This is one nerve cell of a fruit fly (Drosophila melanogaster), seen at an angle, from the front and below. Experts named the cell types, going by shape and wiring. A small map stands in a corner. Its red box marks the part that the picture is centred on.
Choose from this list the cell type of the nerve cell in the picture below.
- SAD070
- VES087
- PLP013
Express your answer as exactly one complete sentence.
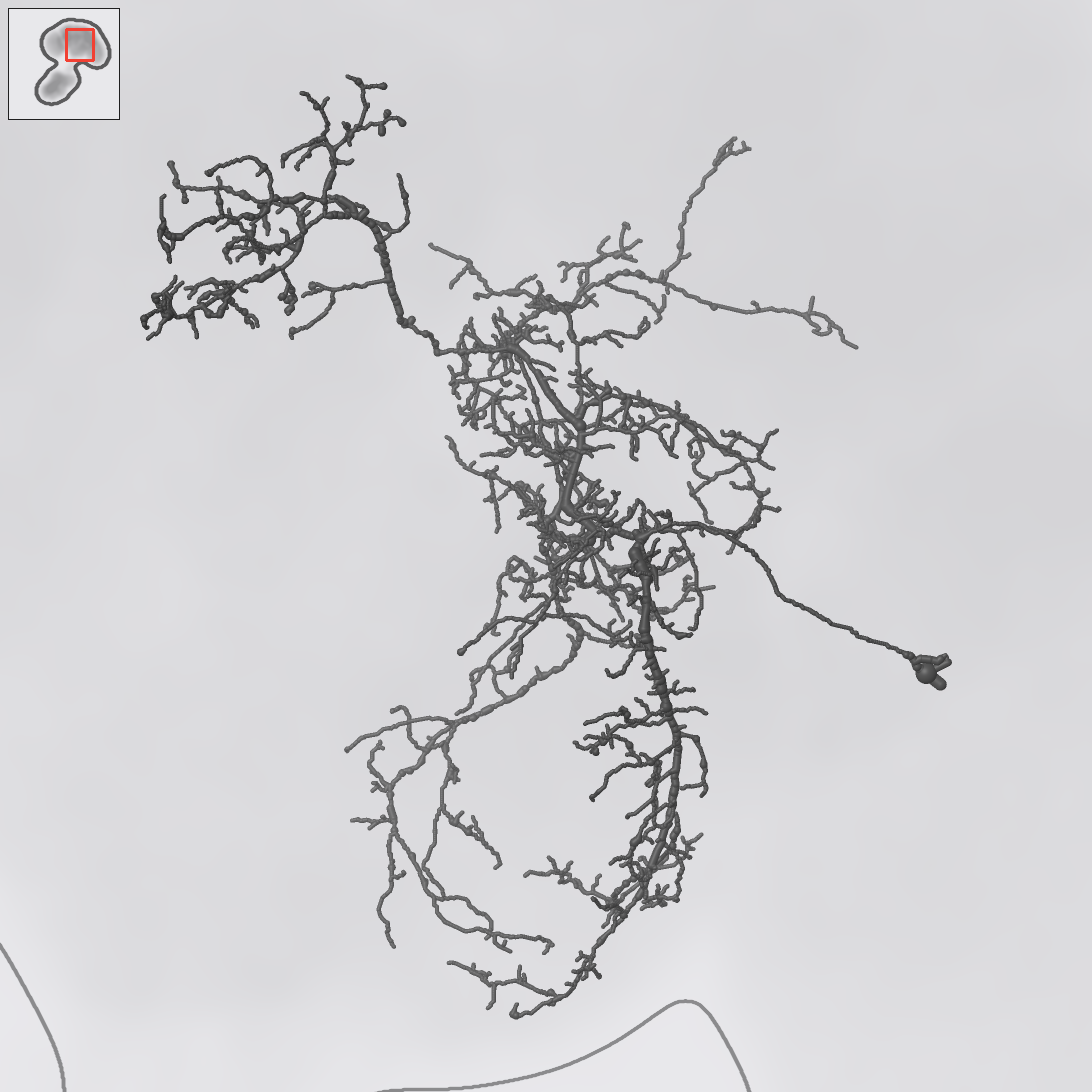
As for cell type, this nerve cell is VES087.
